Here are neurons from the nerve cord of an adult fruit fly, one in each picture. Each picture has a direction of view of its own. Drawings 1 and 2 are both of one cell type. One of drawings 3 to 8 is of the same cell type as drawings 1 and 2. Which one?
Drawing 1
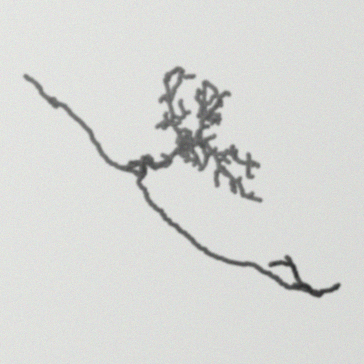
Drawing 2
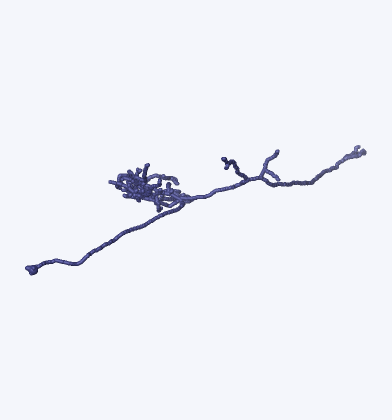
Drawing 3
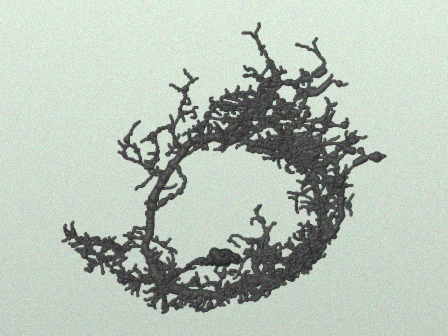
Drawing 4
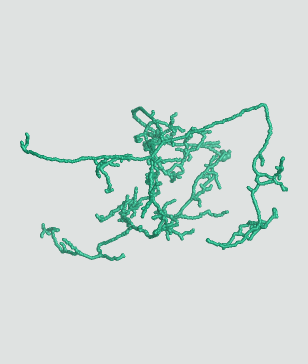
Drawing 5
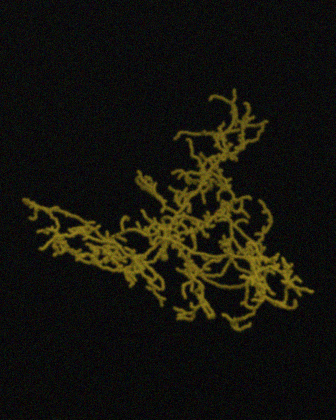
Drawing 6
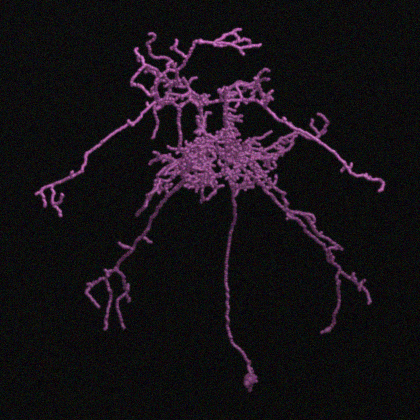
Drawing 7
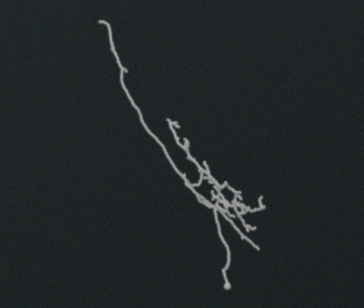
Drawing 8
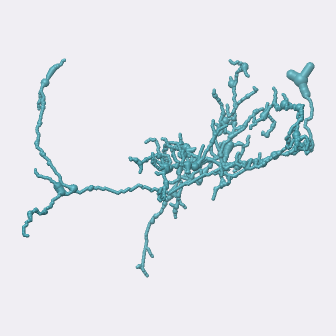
Drawing 7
